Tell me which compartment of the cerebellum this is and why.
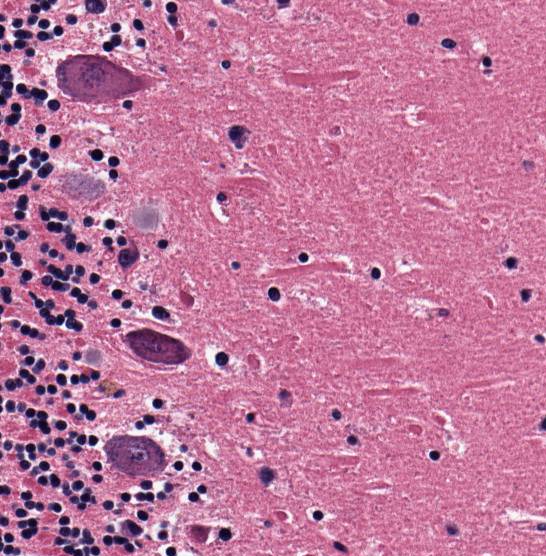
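The molecular layer is the part shown here. It is the larger right part of the field: pale pink, finely fibrillar neuropil whose small nuclei are sparse and scattered singly rather than in clusters.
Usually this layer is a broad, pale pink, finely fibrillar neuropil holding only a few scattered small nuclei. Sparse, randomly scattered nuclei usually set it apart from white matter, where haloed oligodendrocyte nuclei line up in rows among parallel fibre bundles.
At the left edge is a dense band of tightly packed, small, round, dark nuclei with almost no visible cytoplasm.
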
